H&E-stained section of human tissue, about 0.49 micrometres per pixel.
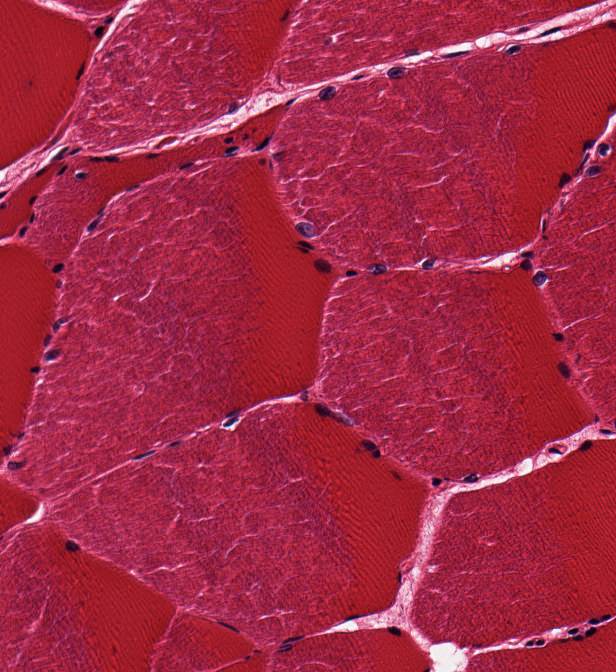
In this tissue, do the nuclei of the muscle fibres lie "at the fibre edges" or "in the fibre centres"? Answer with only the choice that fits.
At the fibre edges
